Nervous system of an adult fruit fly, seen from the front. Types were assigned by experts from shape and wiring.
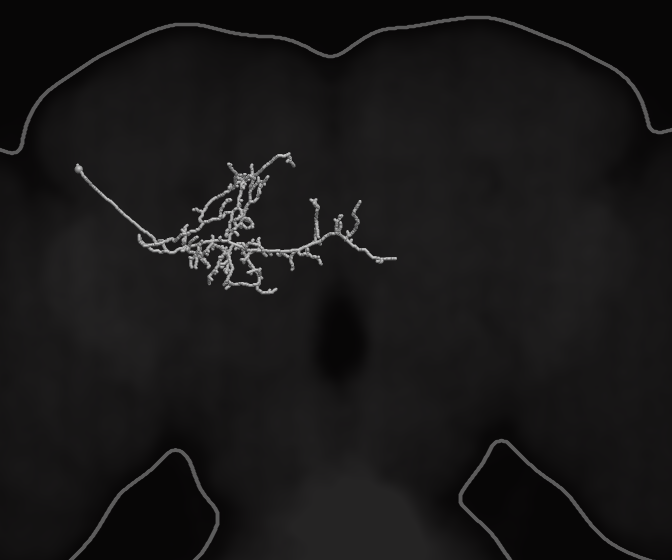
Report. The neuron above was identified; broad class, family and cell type: central-brain intrinsic neuron; hemilineage VLPp&l1_anterior; CL128_b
